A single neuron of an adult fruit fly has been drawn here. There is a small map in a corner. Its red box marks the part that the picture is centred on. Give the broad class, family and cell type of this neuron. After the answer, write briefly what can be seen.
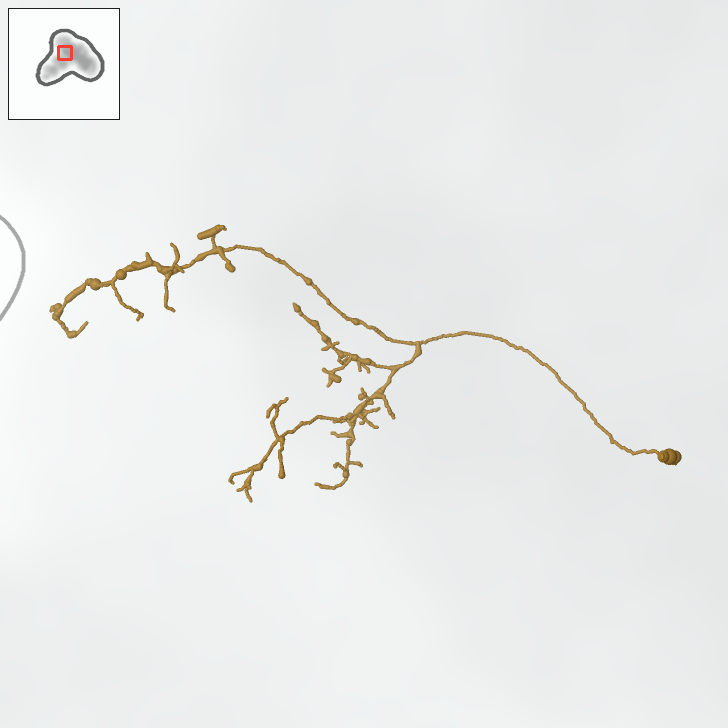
It is a nerve-cord intrinsic neuron. The family is hemilineage 14A. Its cell type is IN14A096. The picture shows dozens of branch ends. In this view it is wider than it is tall.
